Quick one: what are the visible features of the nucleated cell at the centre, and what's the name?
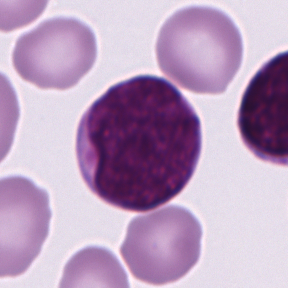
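There's a shallow notch on the left side of the nucleus, and you can't make out any nucleoli. The cytoplasm is just a thin crescent, widest on the left. No granules show up in it. That's a myeloblast.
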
